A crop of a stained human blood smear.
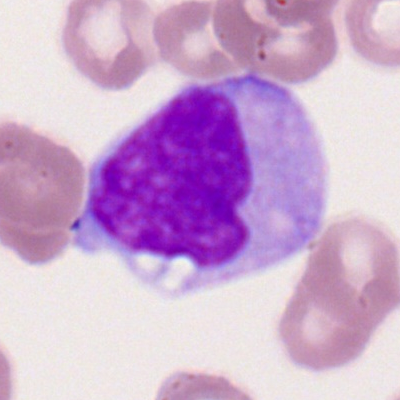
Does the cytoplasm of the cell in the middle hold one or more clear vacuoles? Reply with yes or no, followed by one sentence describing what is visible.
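Yes. A few clear vacuoles lie at the lower edge of the cell below the nucleus.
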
